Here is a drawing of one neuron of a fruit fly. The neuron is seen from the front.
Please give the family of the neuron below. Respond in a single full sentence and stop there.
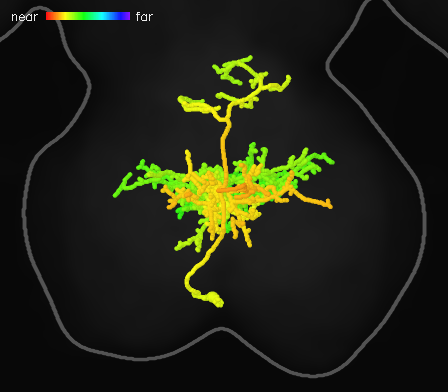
This neuron is grouped under the hemilineage 12B family.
